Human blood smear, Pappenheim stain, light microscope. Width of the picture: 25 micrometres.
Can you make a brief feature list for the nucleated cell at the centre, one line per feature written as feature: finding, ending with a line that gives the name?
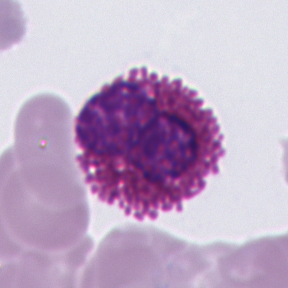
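Shape: roughly round, about 13 micrometres across
Edge: knobbly, where granules bulge beyond the margin
Cytoplasm: almost no clear pale area between the crowded granules
Nucleoli: none can be seen
Vacuoles: none visible
Name: eosinophil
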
